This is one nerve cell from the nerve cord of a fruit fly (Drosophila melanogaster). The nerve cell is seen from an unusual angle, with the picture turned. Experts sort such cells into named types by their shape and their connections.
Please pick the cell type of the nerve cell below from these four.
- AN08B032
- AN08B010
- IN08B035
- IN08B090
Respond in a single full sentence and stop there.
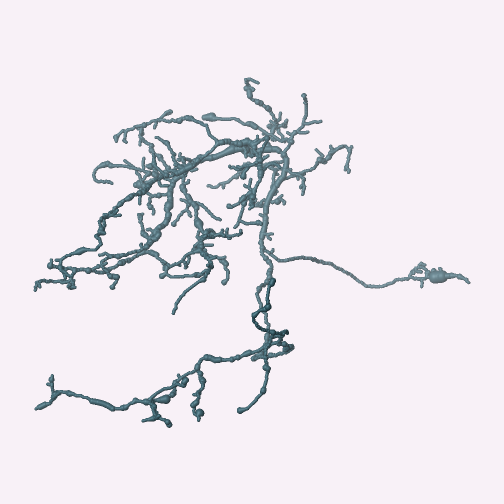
The cell type designation of this nerve cell is IN08B035.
